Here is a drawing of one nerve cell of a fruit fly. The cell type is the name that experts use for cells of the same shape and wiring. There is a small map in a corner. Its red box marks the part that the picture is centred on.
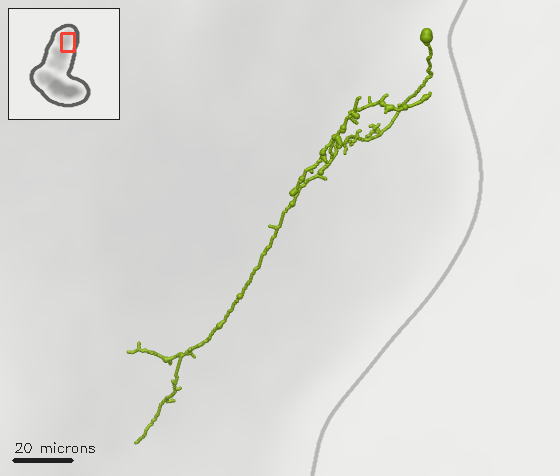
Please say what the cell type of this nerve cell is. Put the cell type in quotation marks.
"IN19A106"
